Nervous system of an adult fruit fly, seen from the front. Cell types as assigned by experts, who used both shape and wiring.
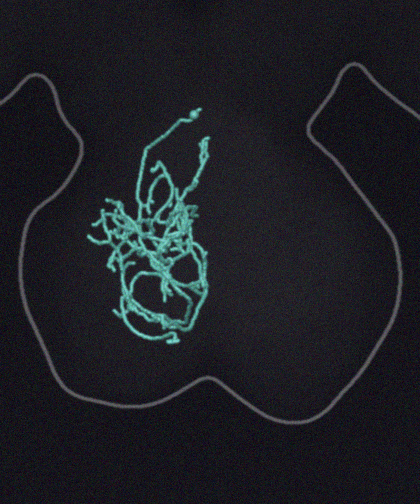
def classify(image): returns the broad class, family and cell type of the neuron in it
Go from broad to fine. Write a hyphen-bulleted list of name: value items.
- broad class: ascending neuron
- family: hemilineage 17A
- cell type: IN17A051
